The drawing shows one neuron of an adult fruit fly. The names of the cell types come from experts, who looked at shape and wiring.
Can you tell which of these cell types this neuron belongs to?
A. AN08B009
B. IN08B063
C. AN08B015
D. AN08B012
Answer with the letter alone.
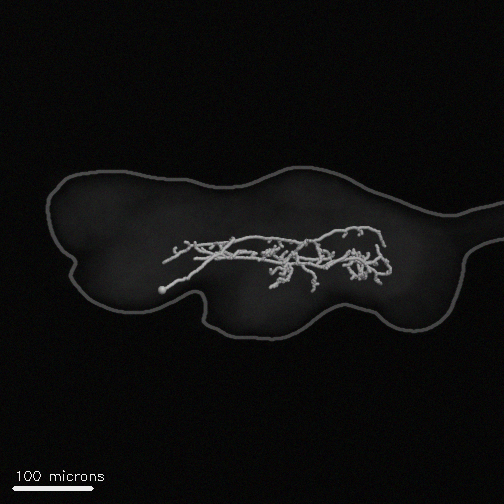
B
